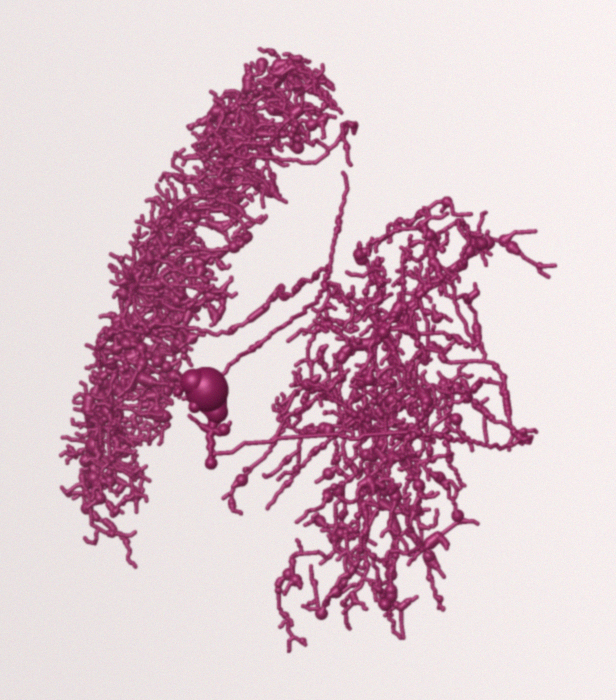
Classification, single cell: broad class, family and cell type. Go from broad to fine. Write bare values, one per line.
optic-lobe intrinsic neuron
MeLo
MeLo8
